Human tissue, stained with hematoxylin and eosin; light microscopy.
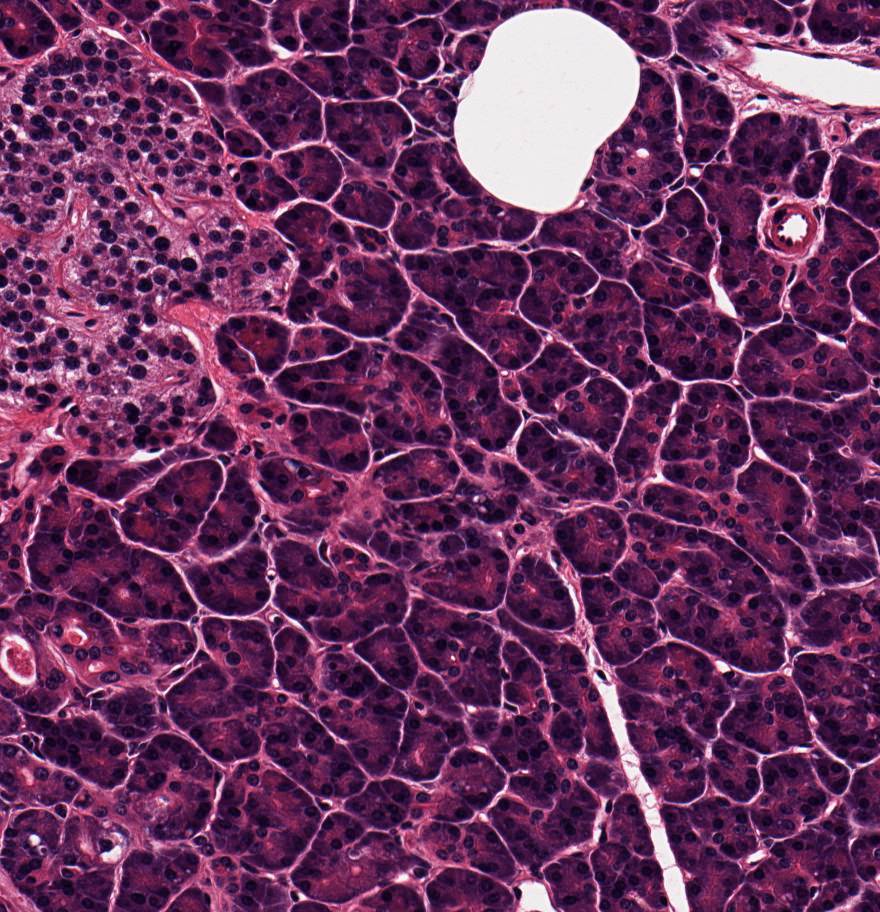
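Pancreas, haematoxylin and eosin. Closely packed rounded acini, separated only by thin pale clefts, fill most of the field. Acinar cells have deep purple cytoplasm turning pinker toward the acinar centre, with small round dark nuclei set toward the outer edge. Upper left: a cluster of cells with round nuclei and paler cytoplasm, lacking acinar arrangement.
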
